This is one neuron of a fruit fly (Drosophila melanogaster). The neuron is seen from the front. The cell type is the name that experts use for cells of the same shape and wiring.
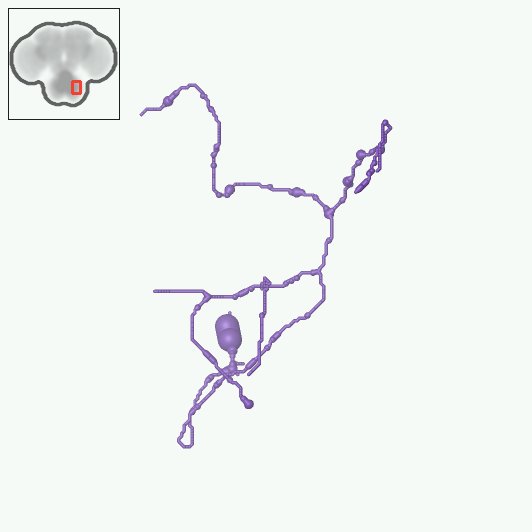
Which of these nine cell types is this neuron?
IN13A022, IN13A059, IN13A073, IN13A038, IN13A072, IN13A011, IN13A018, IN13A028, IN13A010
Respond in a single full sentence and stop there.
This neuron is included in the cell type IN13A073.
